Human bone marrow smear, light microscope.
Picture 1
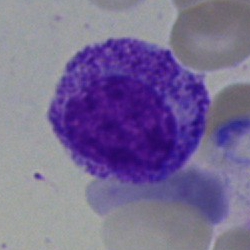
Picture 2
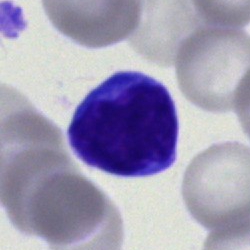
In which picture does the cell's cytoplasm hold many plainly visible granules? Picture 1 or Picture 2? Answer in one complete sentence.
The cell seen in picture 1 shows many visible granules in its cytoplasm.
